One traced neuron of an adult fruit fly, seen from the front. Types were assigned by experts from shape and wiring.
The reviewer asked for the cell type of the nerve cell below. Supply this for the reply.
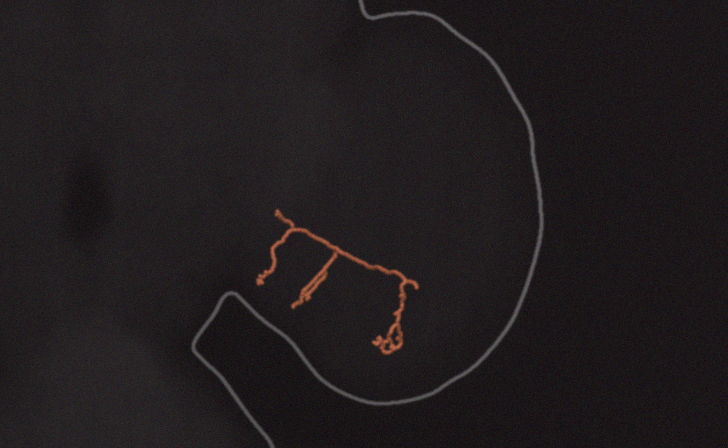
TmY9a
